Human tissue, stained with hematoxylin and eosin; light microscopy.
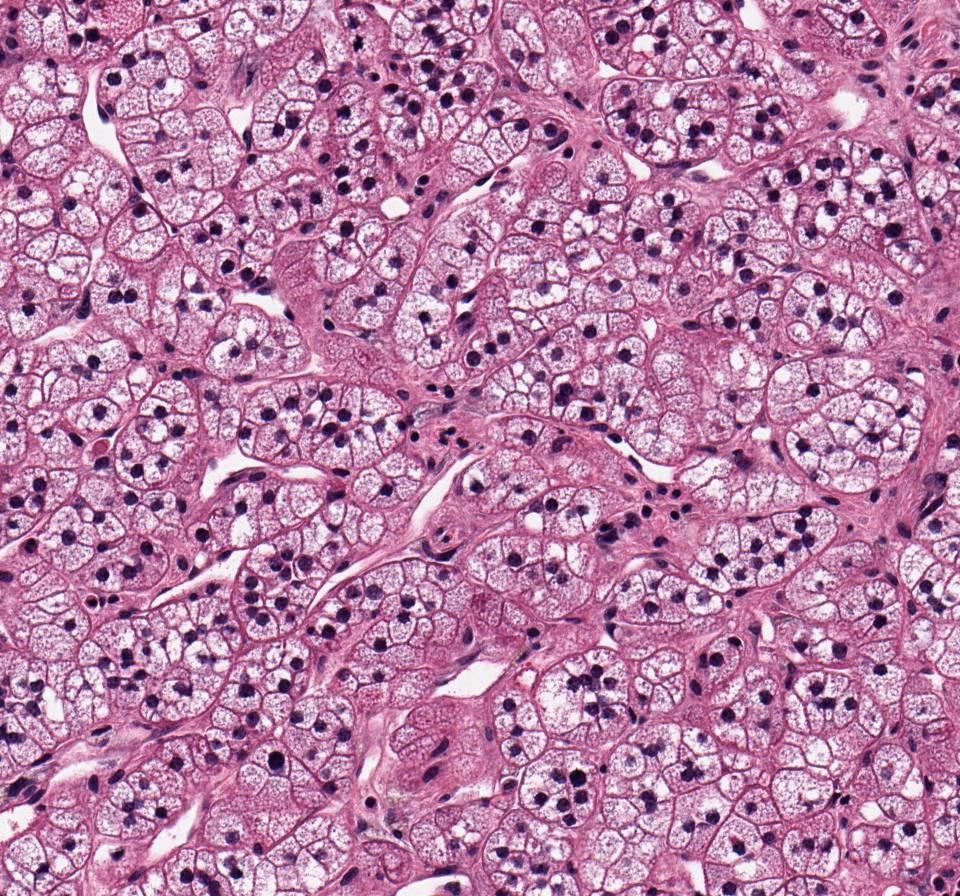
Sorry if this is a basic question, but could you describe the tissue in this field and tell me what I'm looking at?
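Look at the cytoplasm first: each cell has plenty of it, pale, finely vacuolated and foamy. Between neighbouring cells, the borders show as sharp, distinct pink lines. Each cell holds a small, round, darkly staining nucleus, and these nuclei are fairly uniform in size from one cell to the next. This is adrenal gland.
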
